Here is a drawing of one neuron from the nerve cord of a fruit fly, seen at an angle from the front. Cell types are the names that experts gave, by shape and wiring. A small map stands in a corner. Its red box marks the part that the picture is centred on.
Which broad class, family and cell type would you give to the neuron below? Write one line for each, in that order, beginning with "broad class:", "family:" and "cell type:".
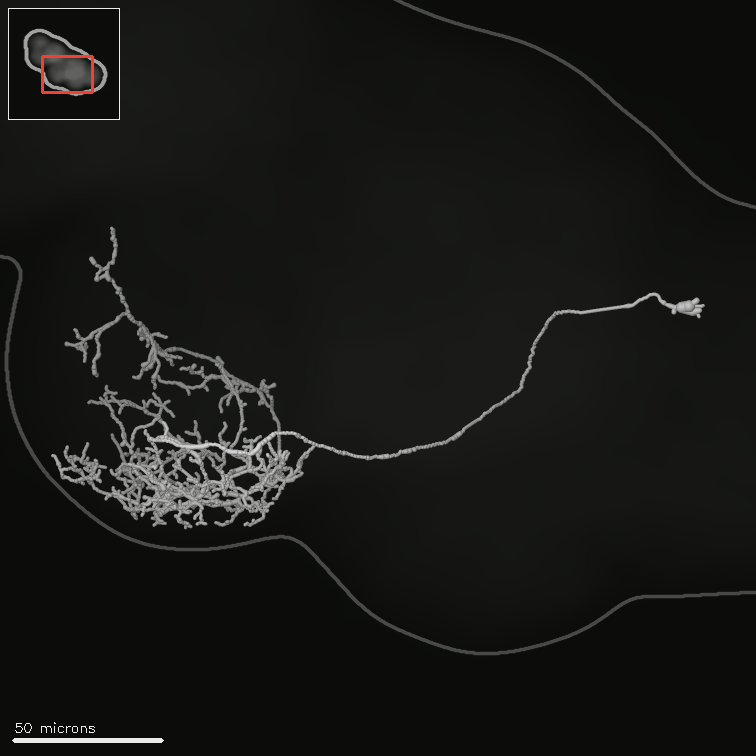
broad class: nerve-cord intrinsic neuron
family: hemilineage 01A
cell type: IN01A039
